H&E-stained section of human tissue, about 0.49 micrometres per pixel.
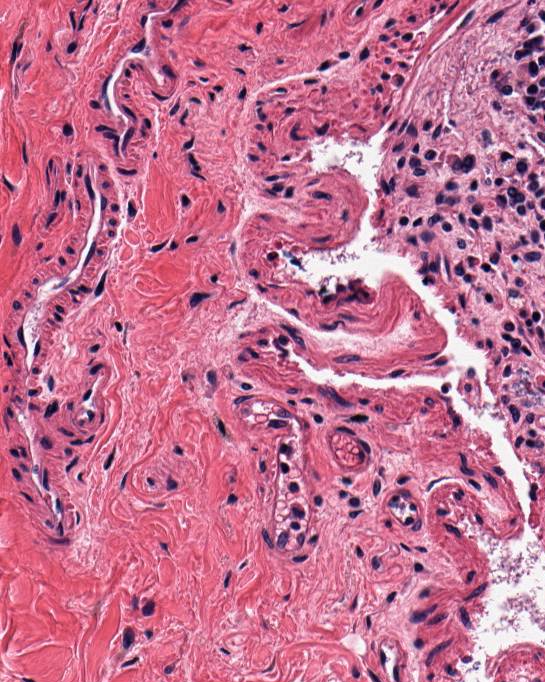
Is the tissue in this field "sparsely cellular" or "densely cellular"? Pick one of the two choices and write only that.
Sparsely cellular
